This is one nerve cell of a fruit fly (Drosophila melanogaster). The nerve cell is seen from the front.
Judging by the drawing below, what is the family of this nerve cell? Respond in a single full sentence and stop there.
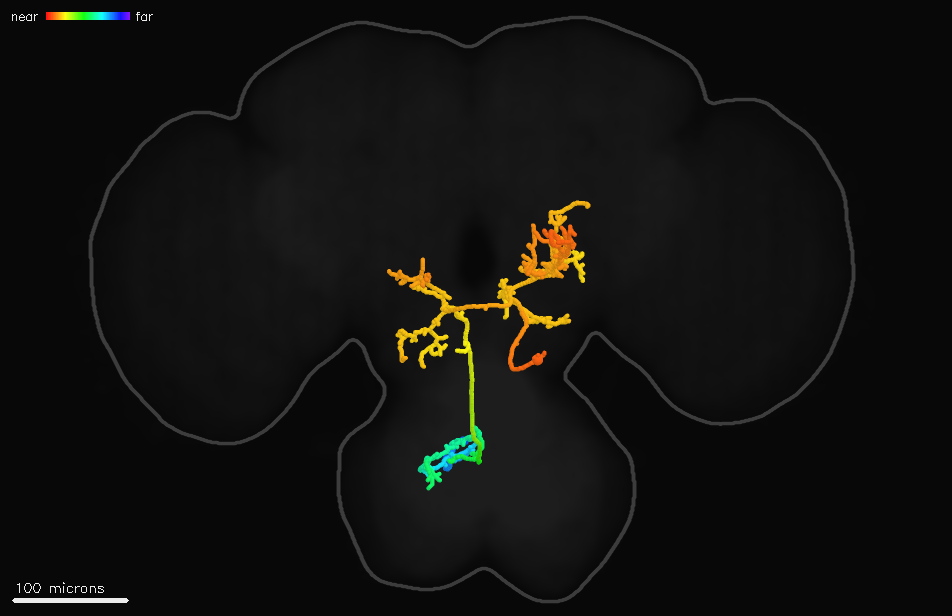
In terms of family, the nerve cell is hemilineage MD3.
